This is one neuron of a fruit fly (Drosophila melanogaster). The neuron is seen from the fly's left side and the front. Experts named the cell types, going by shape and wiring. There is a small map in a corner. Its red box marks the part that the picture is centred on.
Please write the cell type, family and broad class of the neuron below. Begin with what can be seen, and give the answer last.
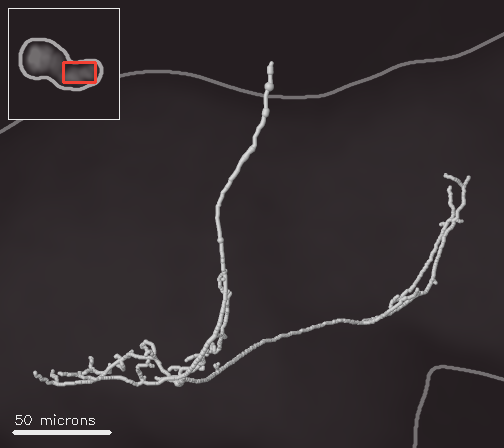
From left to right in the picture it spans about 250 microns. In this view it is wider than it is tall. Its cell type is SNta13. The name of its family is class mechanosensory tactile. It is a sensory neuron entering the nerve cord.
